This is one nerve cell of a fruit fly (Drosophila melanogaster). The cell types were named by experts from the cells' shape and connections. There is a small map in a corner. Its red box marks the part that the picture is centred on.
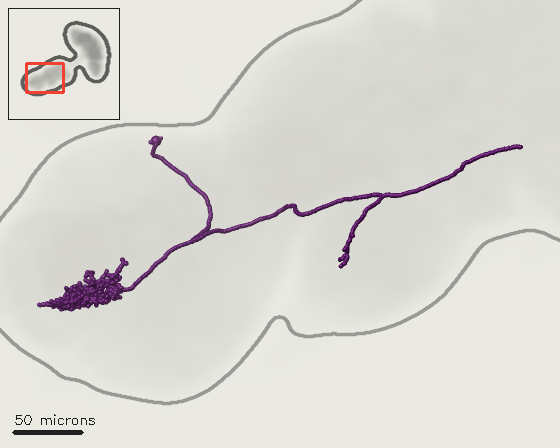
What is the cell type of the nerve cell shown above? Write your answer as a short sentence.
The cell type is IN23B067_b.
